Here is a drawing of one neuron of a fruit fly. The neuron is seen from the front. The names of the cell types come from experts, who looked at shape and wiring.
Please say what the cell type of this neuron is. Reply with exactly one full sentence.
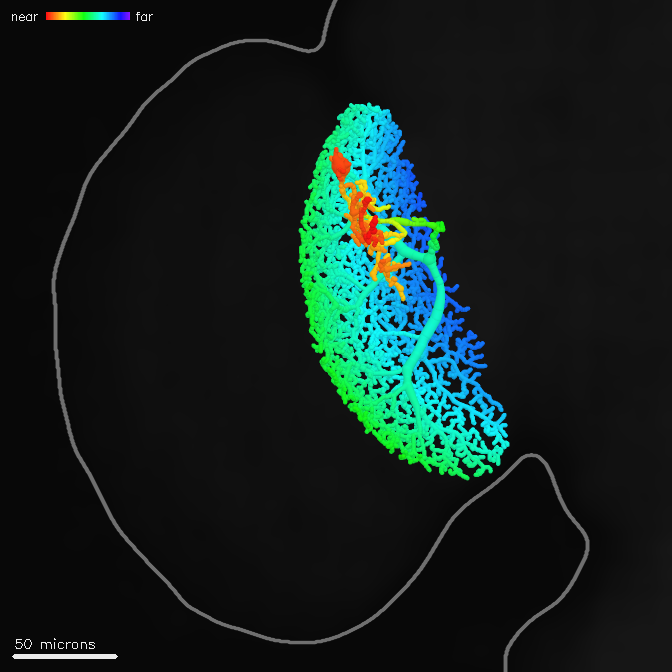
The cell type that this neuron has is LT1a.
